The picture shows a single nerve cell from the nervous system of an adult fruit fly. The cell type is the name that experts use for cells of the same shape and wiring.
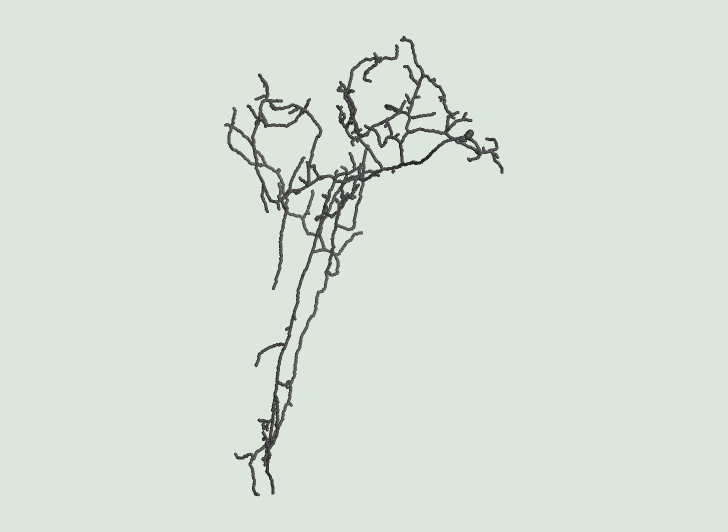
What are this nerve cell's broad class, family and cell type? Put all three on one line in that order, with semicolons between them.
nerve-cord intrinsic neuron; hemilineage 08B; IN08B085_a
